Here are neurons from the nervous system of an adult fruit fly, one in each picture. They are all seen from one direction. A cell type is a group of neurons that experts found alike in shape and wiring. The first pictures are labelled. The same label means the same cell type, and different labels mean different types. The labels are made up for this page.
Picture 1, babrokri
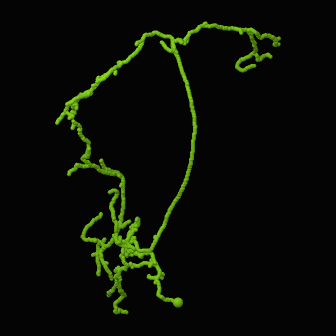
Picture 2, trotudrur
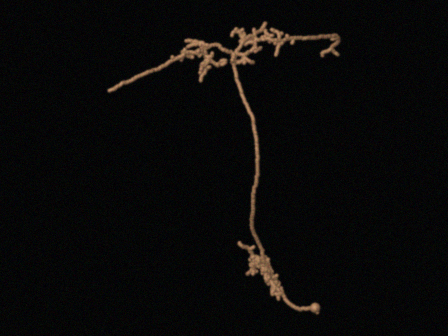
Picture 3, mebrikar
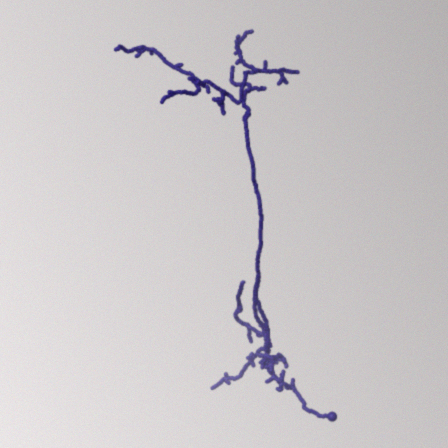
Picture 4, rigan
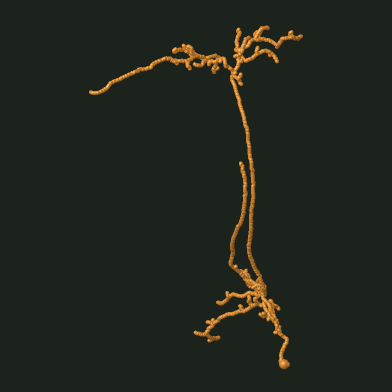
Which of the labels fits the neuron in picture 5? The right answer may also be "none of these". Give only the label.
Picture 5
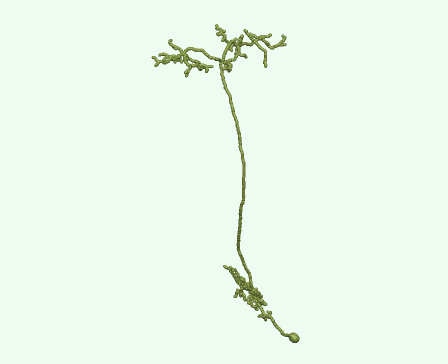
trotudrur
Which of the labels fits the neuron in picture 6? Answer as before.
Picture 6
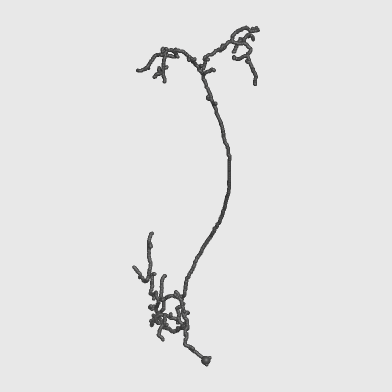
rigan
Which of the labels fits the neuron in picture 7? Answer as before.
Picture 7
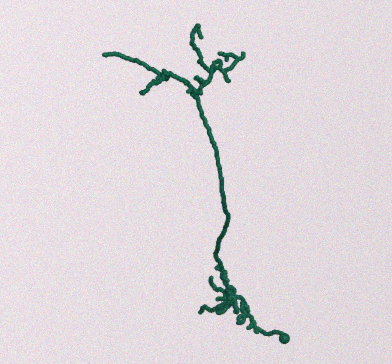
mebrikar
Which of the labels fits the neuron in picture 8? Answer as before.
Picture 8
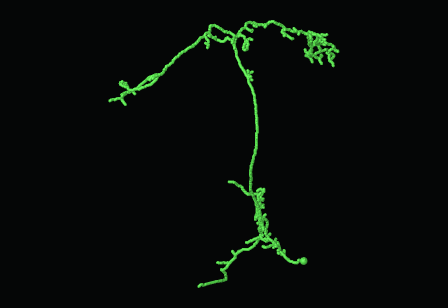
none of these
